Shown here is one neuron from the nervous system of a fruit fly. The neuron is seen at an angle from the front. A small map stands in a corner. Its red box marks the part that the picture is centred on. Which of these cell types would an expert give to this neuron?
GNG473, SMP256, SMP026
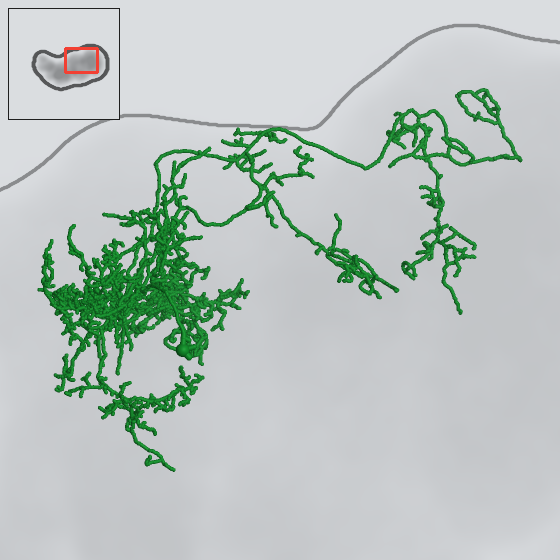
SMP026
